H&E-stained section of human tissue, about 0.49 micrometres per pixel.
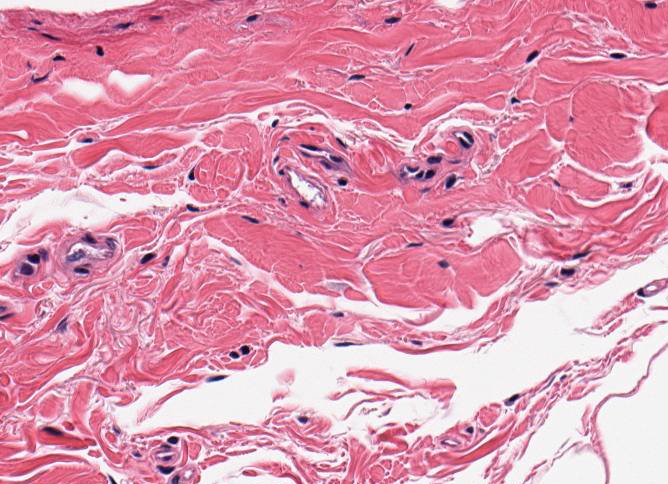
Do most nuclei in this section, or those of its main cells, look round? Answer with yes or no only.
No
